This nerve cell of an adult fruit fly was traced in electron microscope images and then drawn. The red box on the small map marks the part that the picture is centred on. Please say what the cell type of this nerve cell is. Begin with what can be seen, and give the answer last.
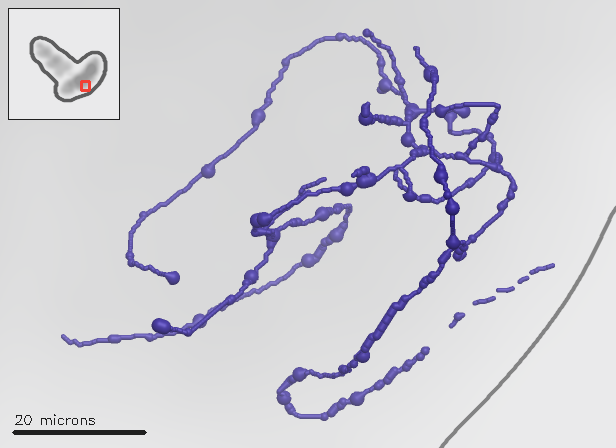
No cell body is drawn. From left to right in the picture it spans about 75 microns. It is a sensory neuron entering the brain. It is of cell type ENS1.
